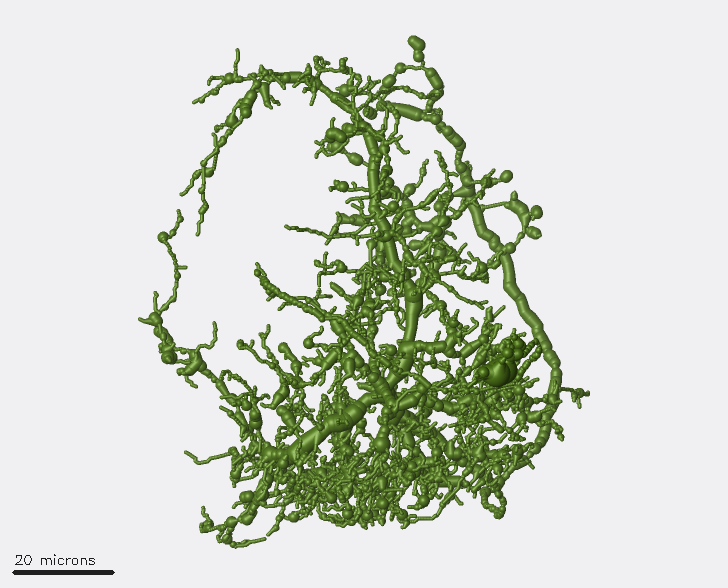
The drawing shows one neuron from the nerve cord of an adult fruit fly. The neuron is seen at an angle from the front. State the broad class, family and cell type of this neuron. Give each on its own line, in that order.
nerve-cord intrinsic neuron
hemilineage 01A
IN01A012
